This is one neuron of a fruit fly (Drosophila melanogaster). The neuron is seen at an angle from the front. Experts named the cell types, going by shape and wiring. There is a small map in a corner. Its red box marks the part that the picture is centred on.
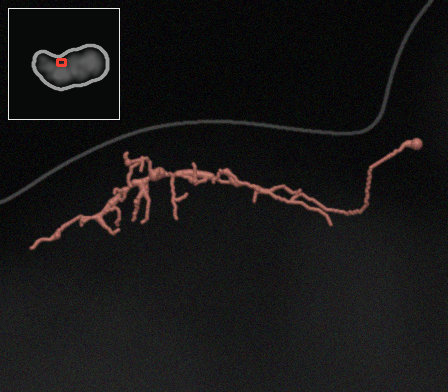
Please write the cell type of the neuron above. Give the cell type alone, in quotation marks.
"Dm-DRA2"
